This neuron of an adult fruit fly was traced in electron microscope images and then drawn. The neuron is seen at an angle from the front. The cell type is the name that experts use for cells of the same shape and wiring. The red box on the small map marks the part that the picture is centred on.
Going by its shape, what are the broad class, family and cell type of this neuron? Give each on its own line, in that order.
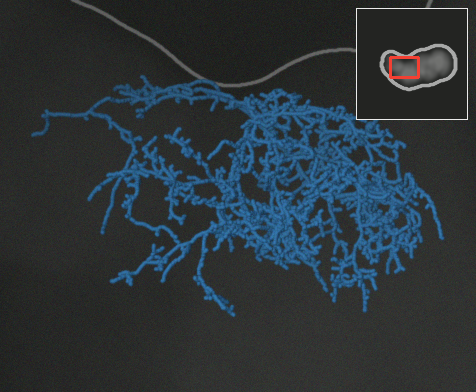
nerve-cord intrinsic neuron
hemilineage 19B
IN19B008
